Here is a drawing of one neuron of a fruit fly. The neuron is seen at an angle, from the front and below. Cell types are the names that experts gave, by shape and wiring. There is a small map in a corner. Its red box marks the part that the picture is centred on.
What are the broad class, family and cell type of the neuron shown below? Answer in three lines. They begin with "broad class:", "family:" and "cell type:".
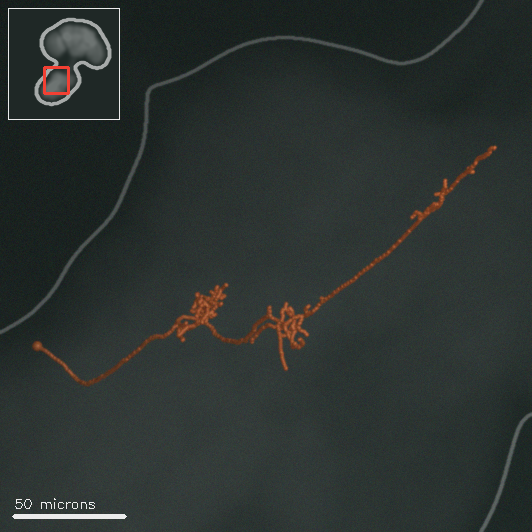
broad class: nerve-cord intrinsic neuron
family: hemilineage 06A
cell type: IN06A140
